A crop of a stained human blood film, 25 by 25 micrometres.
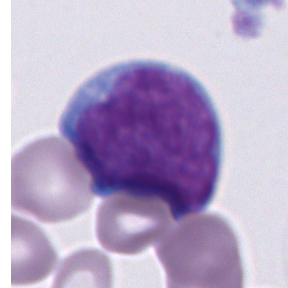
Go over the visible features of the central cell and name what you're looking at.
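Nothing projects from the surface of this cell, as far as I can tell. There's only a little cytoplasm, and it is widest as a crescent at the upper left. It's blue, and I can't make out any granules in it. What I'm looking at, then, is a myeloblast.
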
